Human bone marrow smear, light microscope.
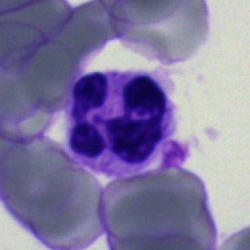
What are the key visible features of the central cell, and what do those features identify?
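Have a look at this one: the outline is roughly round, the chromatin is dark purple and densely clumped, and the cytoplasm is pale pinkish-lilac. A small purple fragment is sitting against the lower right edge of the cell, too. It's a segmented neutrophil.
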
